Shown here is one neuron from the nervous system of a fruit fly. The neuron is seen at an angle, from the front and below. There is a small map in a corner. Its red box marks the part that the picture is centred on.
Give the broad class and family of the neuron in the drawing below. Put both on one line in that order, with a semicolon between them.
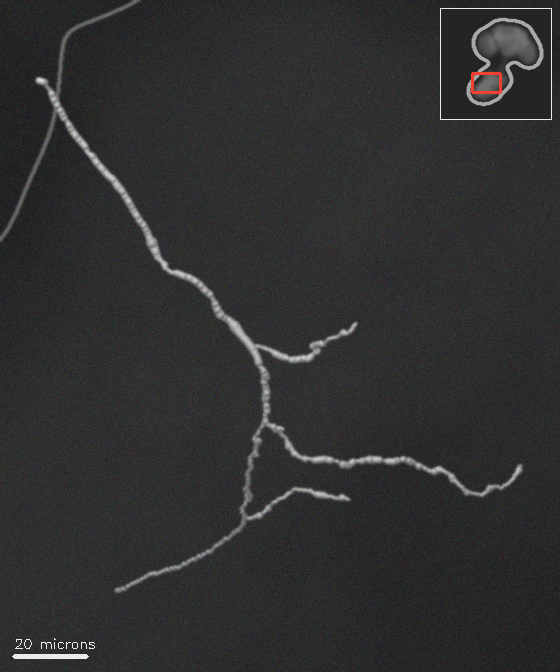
sensory neuron entering the nerve cord; class mechanosensory proprioceptive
